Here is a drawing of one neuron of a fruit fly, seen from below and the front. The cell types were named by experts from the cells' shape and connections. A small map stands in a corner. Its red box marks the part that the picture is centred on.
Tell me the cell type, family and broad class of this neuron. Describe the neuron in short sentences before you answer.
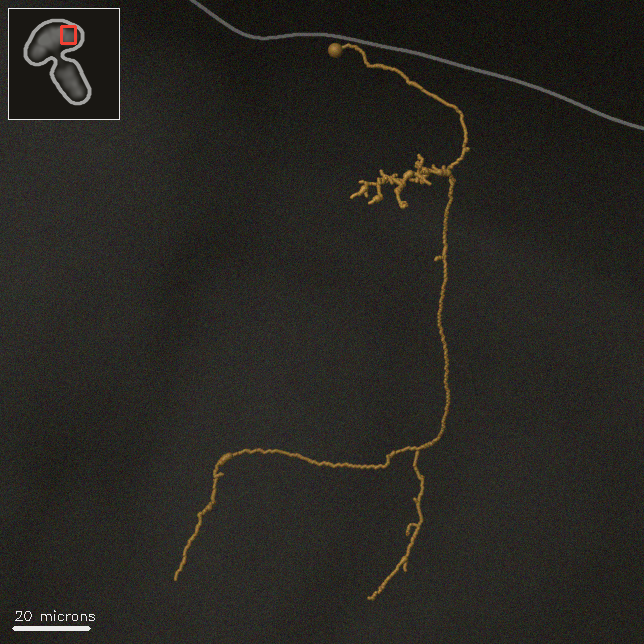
It is in the brain and does not reach the nerve cord. The cell body is at the top of the picture. From top to bottom in the picture it spans about 150 microns. It is of cell type TmY9b. Its family is TmY. Its broad class is optic-lobe intrinsic neuron.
